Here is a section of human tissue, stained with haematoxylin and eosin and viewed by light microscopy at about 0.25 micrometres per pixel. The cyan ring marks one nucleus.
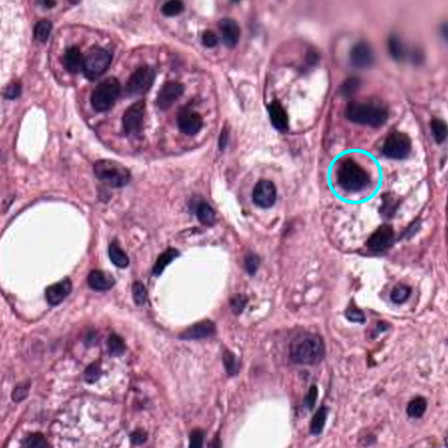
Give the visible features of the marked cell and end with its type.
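The nucleus is dark and densely stained throughout, roughly oval, with a fairly smooth outline. The cytoplasm around it is pale and largely clear, with a fine foamy, vacuolated texture crossed by thin pink strands. It lies inside a rounded cluster of cells enclosed by a thin pink rim, with several other dark nuclei in the same cluster. The marked nucleus belongs to an adrenal cortical cell.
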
